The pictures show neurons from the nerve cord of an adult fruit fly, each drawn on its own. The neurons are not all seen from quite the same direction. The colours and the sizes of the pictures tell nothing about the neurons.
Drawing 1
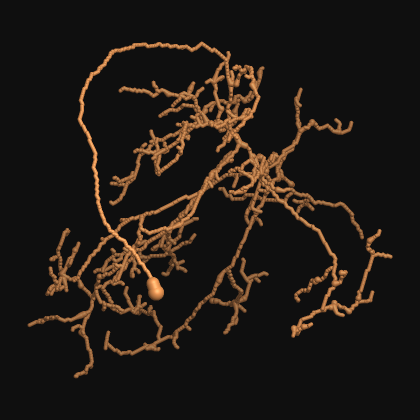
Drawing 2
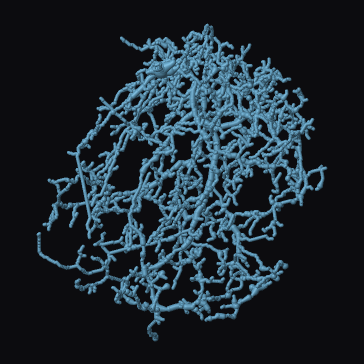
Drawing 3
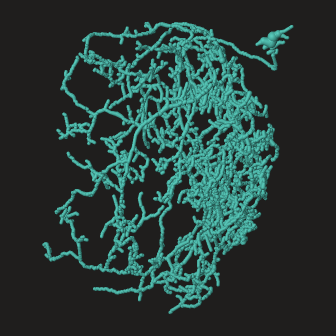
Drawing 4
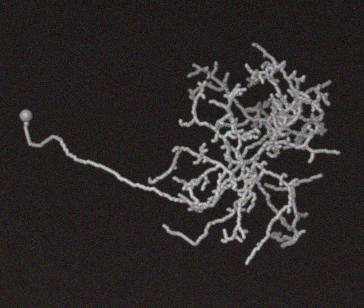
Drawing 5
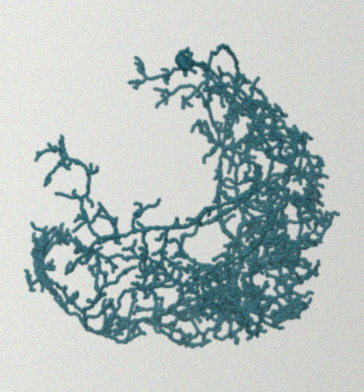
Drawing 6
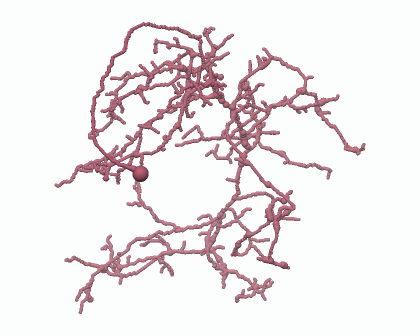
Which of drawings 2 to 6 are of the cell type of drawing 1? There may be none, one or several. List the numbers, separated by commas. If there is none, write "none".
4, 6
